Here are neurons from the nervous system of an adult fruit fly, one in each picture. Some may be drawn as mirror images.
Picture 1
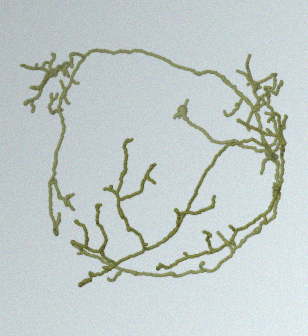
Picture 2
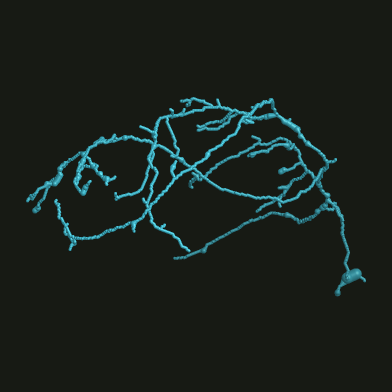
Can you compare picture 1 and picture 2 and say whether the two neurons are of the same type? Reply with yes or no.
no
